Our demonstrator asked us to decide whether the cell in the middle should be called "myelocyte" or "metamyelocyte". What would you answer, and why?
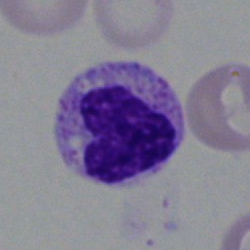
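It's a metamyelocyte. What settles it is the chromatin, which is dark purple and coarsely clumped.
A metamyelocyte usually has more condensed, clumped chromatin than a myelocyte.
Otherwise, the nucleus is indented with its notch on the left, fine pinkish-purple granules are scattered through the cytoplasm, and a small clear spot lies in the cytoplasm at the nucleus's left.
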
